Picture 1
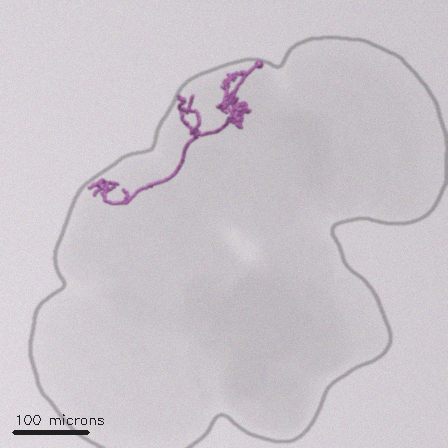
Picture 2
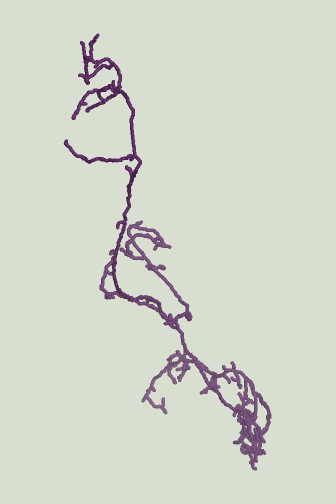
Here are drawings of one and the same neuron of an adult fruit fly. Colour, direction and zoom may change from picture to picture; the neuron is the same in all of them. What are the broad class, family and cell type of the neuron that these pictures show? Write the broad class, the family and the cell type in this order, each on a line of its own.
central-brain intrinsic neuron
hemilineage LHp2
LHPV6f3_b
